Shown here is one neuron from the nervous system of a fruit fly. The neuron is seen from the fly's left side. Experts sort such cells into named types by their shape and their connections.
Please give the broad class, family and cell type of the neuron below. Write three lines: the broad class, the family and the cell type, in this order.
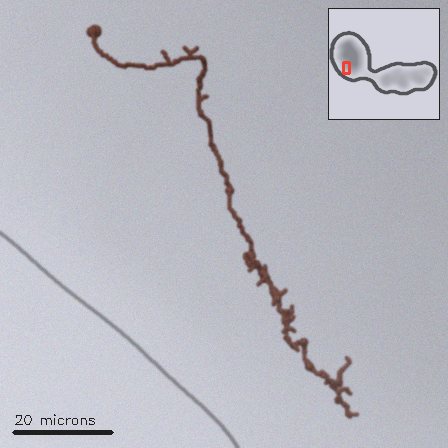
optic-lobe intrinsic neuron
Dm
Dm3c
